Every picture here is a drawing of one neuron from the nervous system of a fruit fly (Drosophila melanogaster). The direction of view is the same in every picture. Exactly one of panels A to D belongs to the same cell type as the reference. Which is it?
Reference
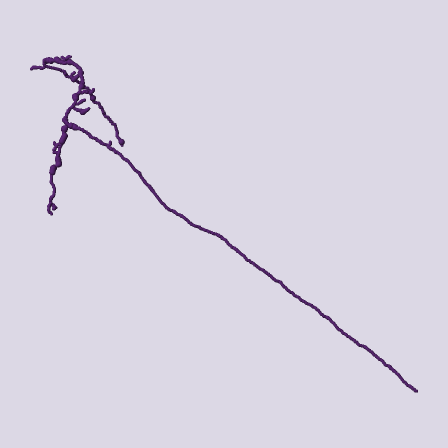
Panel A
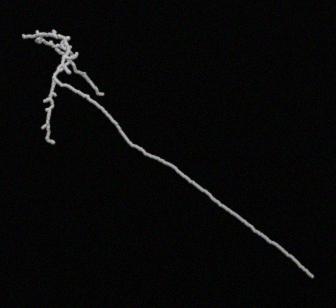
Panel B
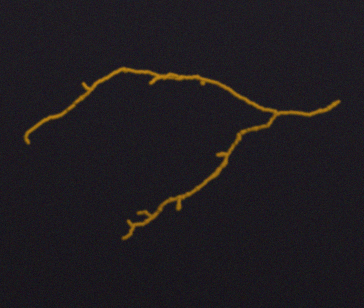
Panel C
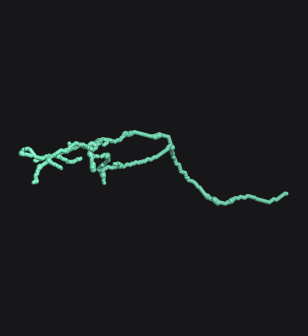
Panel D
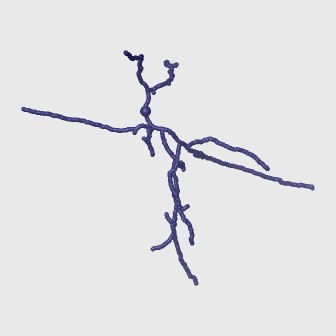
Panel A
